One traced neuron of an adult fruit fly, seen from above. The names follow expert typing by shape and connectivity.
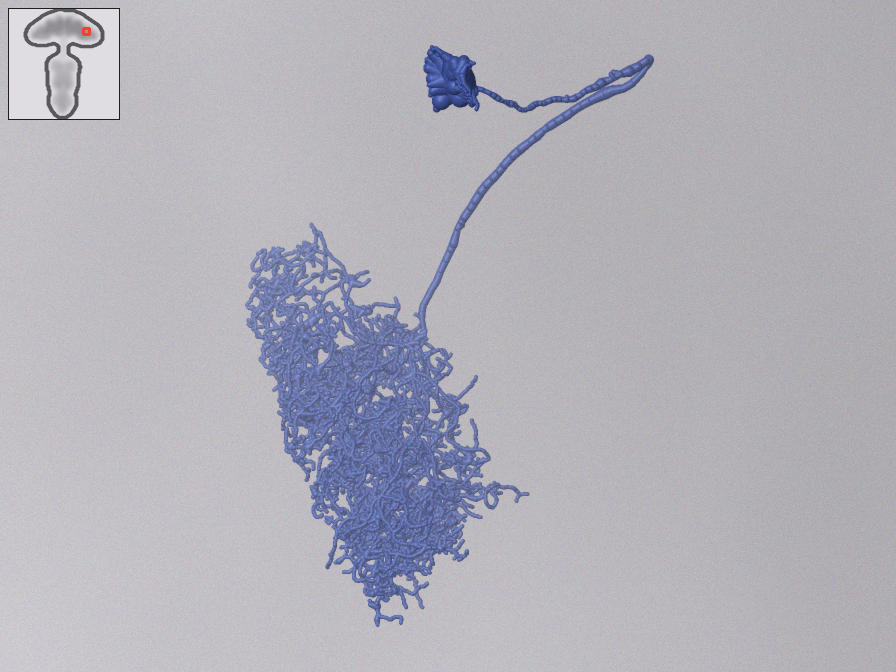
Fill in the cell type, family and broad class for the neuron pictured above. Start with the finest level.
Pm4; Pm; optic-lobe intrinsic neuron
